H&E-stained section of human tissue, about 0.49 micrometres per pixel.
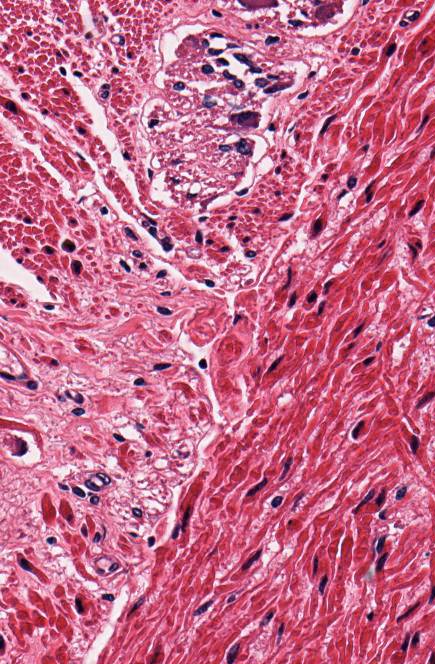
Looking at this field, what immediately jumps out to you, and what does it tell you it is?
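Shown here is smooth muscle. Densely packed spindle-shaped cells fill the right half, running obliquely from lower left toward upper right, and their nuclei are elongated and cigar-shaped.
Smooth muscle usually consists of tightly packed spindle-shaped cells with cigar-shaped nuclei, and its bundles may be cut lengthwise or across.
In the upper left the muscle is cut across and appears as small rounded pink profiles.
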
